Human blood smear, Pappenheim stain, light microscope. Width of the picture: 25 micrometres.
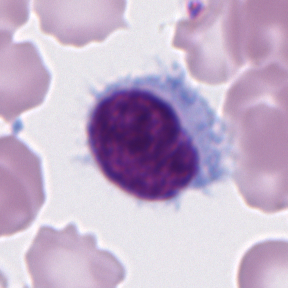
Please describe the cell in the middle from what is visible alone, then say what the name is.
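Start with the edge of the cell in the middle: see how ragged it is, not smooth. Now find the nucleus; it sits off-centre, toward the lower left. The cytoplasm is pale blue, and you won't find distinct granules in it. This is a hairy cell.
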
